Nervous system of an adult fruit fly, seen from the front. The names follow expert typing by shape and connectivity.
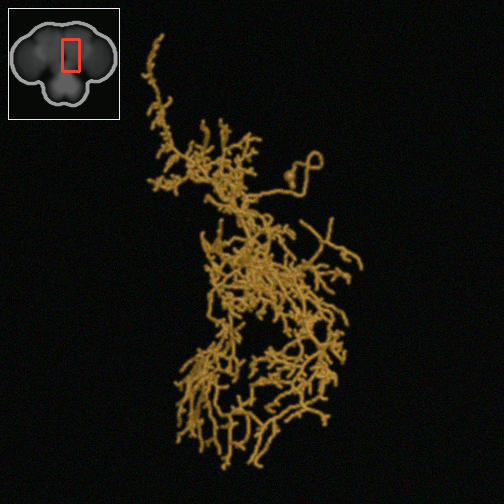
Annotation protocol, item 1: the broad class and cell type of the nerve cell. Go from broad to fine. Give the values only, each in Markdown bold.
**central-brain intrinsic neuron**, **PS265**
